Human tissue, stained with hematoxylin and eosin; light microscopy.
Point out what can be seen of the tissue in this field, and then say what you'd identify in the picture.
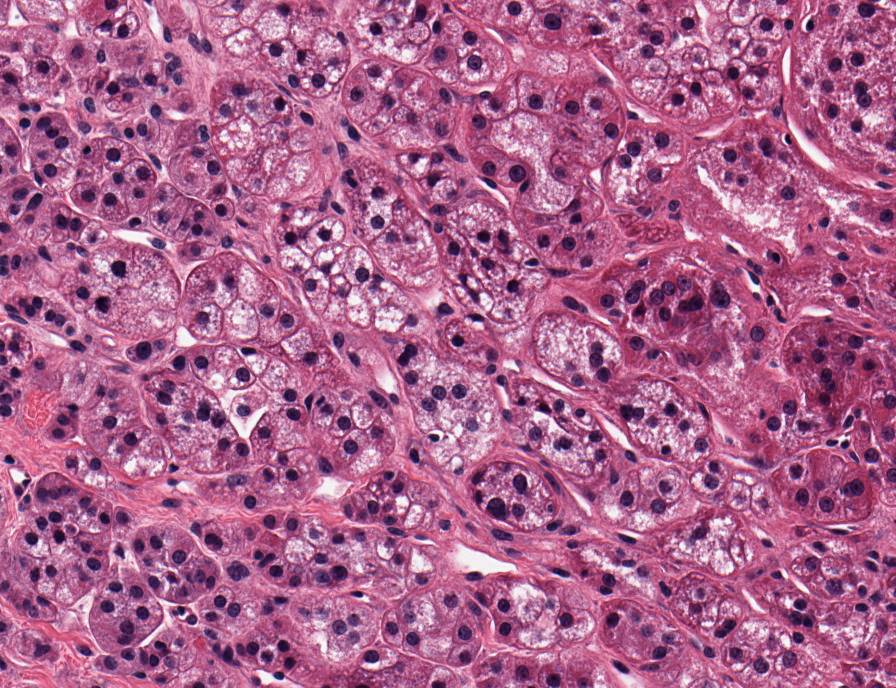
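Cells in rounded nests throughout, divided by thin fibrous septa. Many with pale, finely vacuolated, foamy cytoplasm. Some nests toward the right: pinker, more solid cytoplasm. Septa carry scattered elongated, spindle-shaped nuclei. Tissue: adrenal gland.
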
